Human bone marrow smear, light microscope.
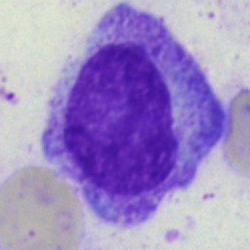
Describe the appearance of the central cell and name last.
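Off-centre, toward the left side of the cell, lies the nucleus. Its chromatin is dark purple and finely grained. The rim of cytoplasm is widest on the right side of the cell, and a paler cytoplasmic zone lies immediately right of the nucleus. It is a promyelocyte.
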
